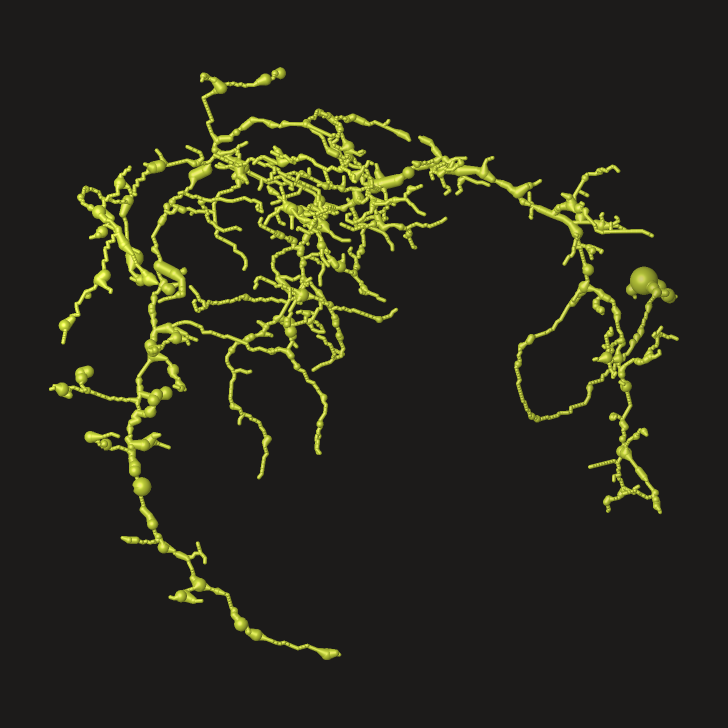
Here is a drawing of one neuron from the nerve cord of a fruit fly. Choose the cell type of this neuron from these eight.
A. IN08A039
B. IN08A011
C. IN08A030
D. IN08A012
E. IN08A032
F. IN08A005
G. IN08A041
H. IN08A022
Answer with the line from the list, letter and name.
H. IN08A022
